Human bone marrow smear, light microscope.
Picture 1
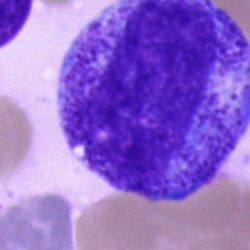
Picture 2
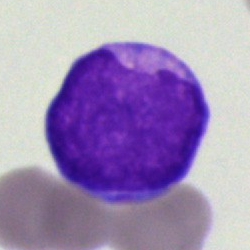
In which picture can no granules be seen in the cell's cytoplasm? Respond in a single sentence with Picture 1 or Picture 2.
Within the cytoplasm of the cell in picture 2, no granule is visible.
